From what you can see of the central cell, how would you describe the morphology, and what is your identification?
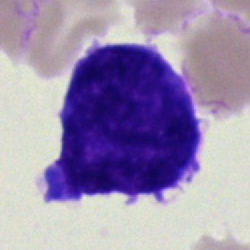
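Notice how the nucleus takes up almost the entire cell. What cytoplasm there is is scant and stains deep blue. Small short projections stick out along the lower edge, and a paler blue bulge protrudes from the lower left corner. This is a blast.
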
